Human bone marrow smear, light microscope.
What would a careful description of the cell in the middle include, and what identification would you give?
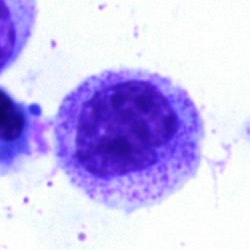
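Round in outline, this cell has a nucleus filling most of it, with a moderate rim of cytoplasm left over. Its chromatin is dark purple and somewhat clumped, with paler patches between darker areas. Between the granules, the cytoplasm is pale lilac-blue. This is a myelocyte.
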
